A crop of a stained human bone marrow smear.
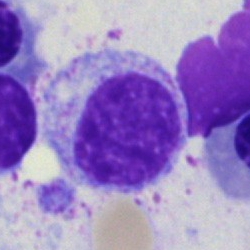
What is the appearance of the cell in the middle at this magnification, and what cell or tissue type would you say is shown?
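Let me see: most of the cell is nucleus, with a moderate rim of cytoplasm left around it. The chromatin looks finely stippled with small pale spots, not coarsely clumped. The cytoplasm is a pale greyish-blue. Scattered through it are small reddish-purple granules. This cell is a myelocyte.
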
